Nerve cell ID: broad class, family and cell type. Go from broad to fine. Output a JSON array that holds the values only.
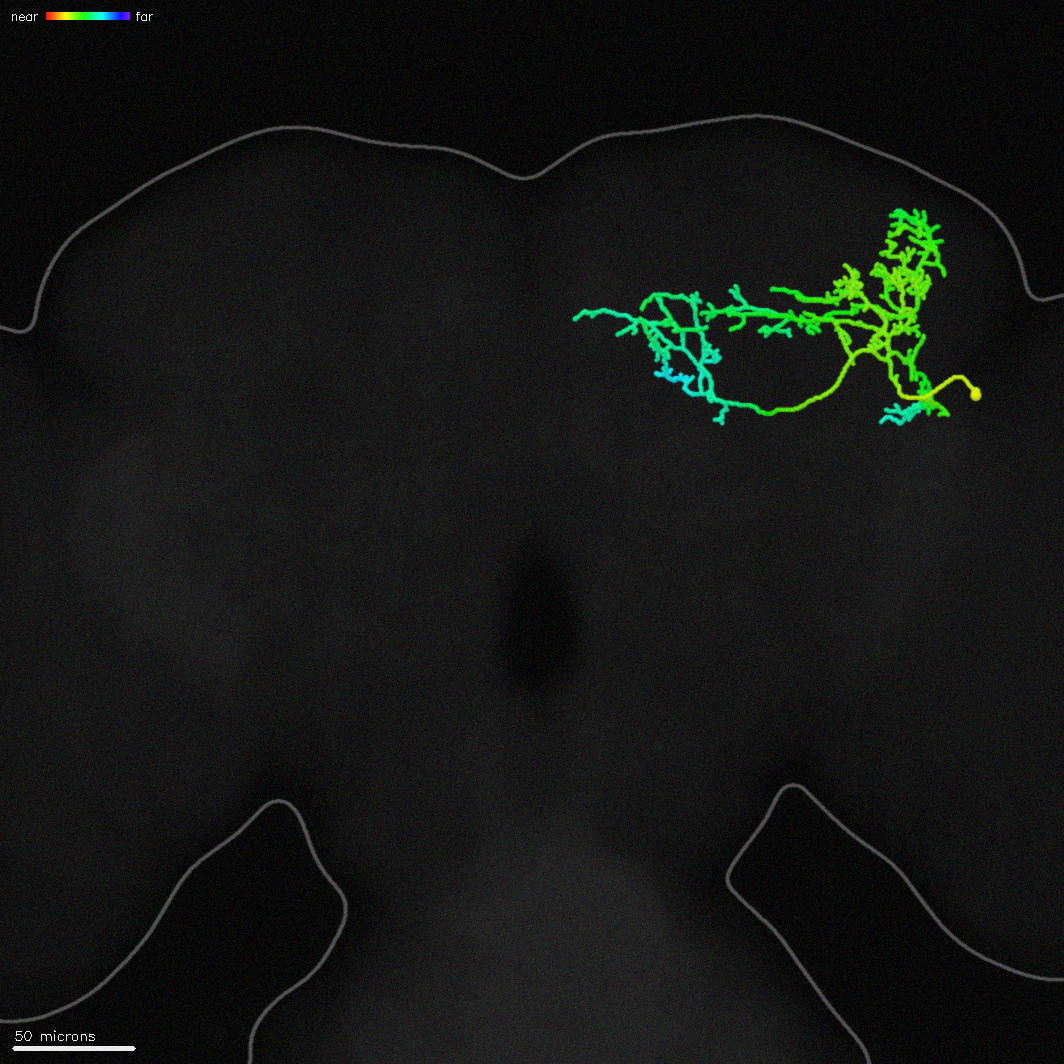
["central-brain intrinsic neuron", "hemilineage SLPa&l1_anterior", "CB3931"]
